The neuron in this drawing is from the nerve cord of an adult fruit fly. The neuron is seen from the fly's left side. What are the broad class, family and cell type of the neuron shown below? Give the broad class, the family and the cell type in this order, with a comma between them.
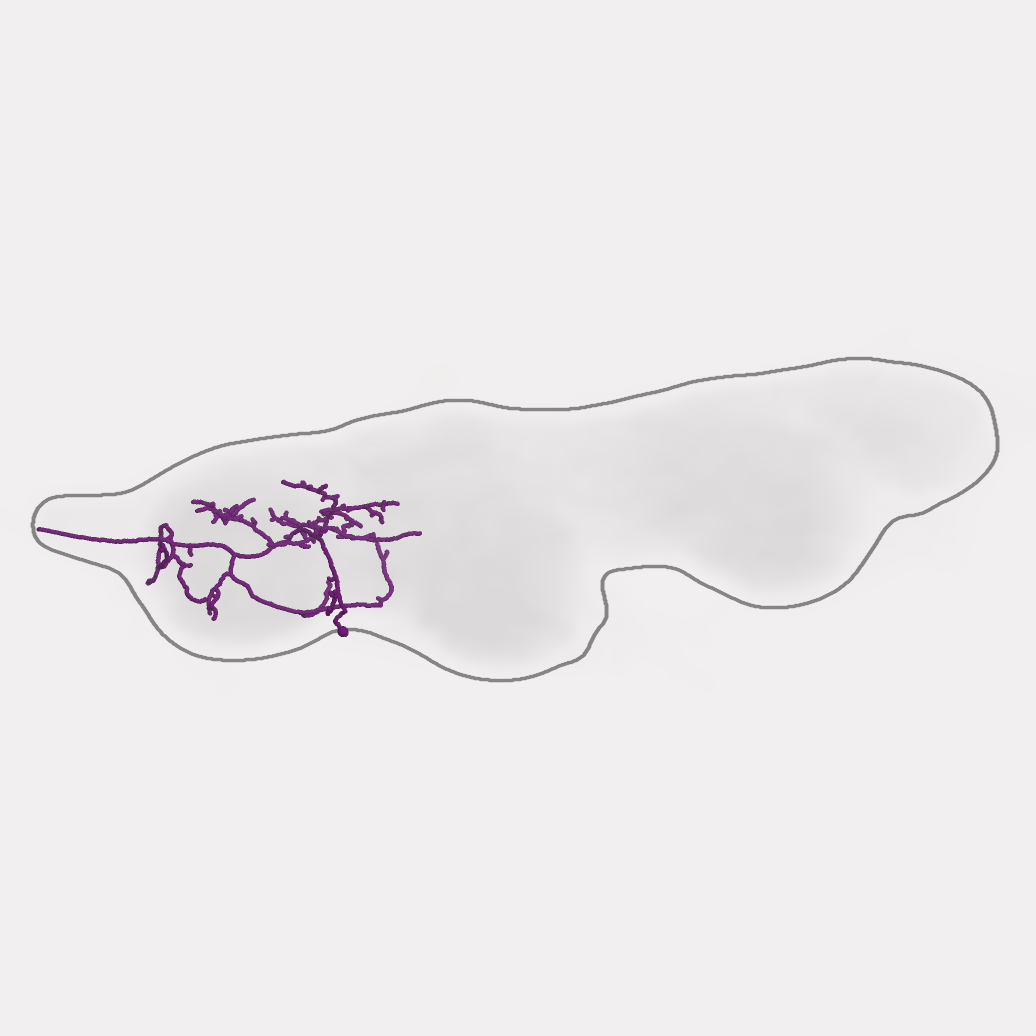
ascending neuron, hemilineage 12B, AN12B060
